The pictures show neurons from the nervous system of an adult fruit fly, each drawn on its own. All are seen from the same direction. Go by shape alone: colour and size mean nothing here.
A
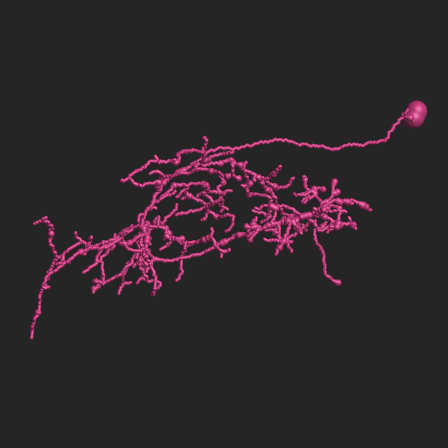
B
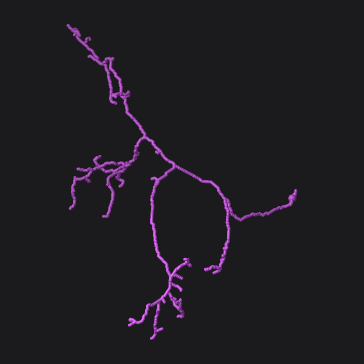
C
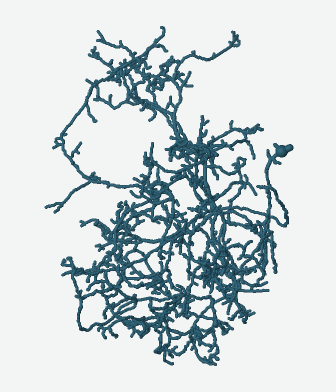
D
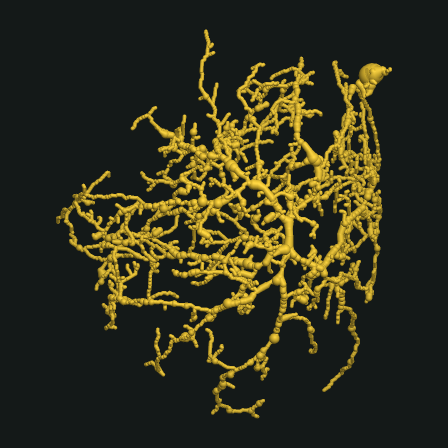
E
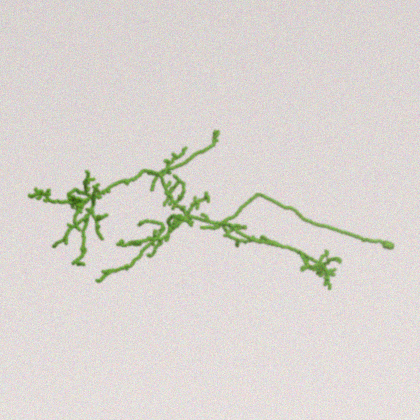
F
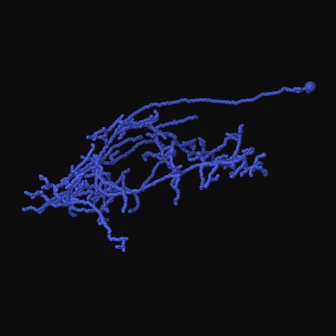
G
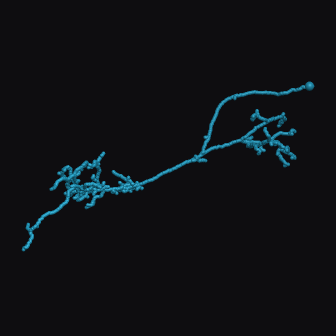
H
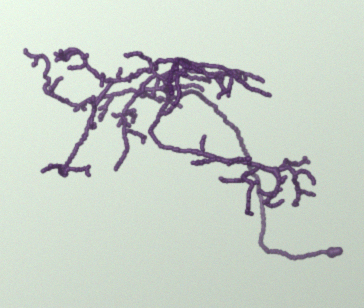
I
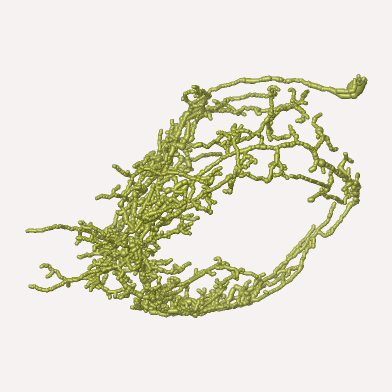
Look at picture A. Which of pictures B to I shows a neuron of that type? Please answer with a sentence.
Picture F shows a neuron of the same cell type.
